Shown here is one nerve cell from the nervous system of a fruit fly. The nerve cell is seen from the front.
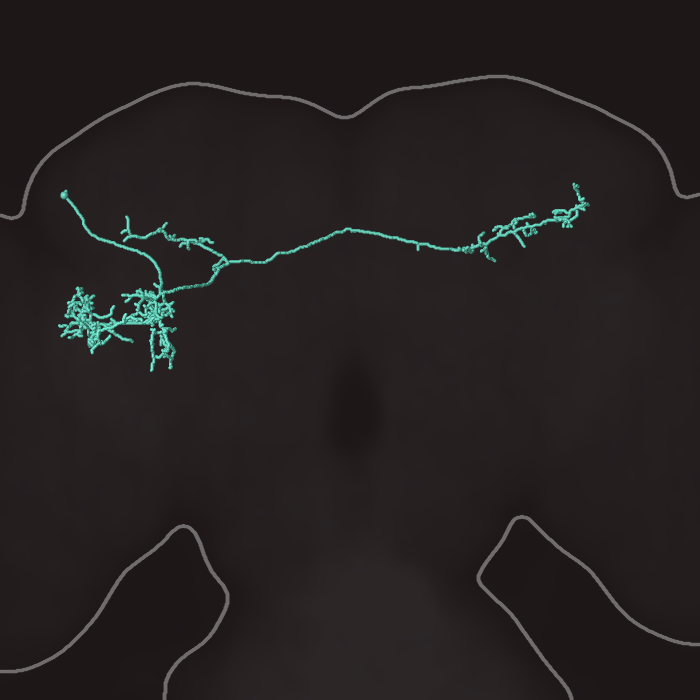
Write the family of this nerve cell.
hemilineage LHl2_ventral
